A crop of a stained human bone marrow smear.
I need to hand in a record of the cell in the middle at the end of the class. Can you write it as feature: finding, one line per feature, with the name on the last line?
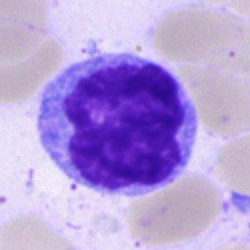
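Nucleus: fills most of the cell, shallow notch on the left side
Chromatin: dark purple and clumped, paler patches between the clumps
Nucleoli: none distinct
Cytoplasm: no coarse coloured granules
Name: monocyte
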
